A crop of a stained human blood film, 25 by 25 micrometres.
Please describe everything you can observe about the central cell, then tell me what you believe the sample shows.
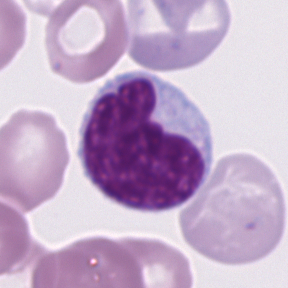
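Let me start with the shape: the outline is nearly round. The nucleus is indented on its upper right side, so it looks folded, rather like a kidney. I can't pick out any nucleolus standing out within it. Most of the cytoplasm sits at the upper right, beside that indentation. This is a typical lymphocyte.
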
